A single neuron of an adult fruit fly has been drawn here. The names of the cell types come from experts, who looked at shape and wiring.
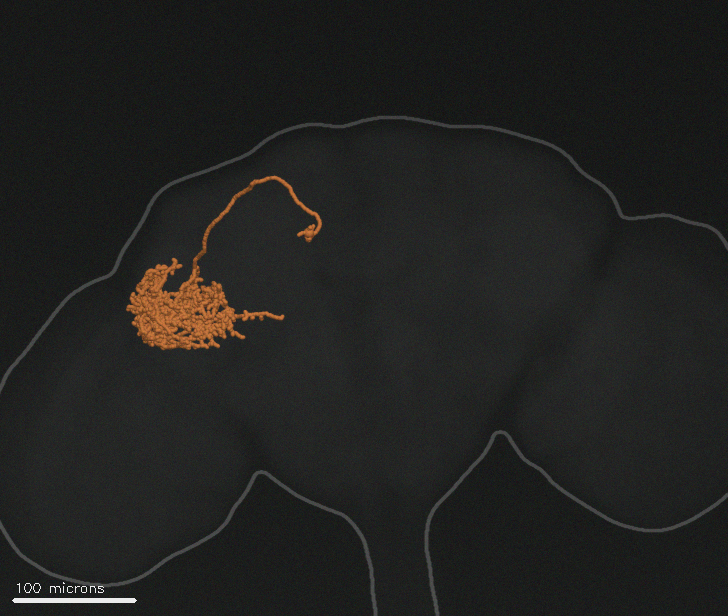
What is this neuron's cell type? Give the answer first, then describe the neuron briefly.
The cell type is AVLP088. It is a central-brain intrinsic neuron. It lies in the brain. Its cell body lies in the middle of the picture. By the scale bar it is about 160 microns wide in this view.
